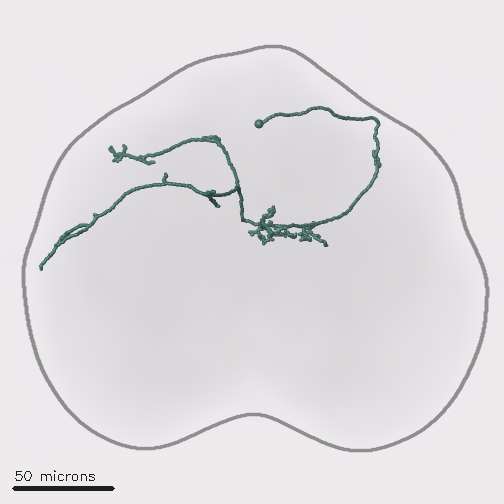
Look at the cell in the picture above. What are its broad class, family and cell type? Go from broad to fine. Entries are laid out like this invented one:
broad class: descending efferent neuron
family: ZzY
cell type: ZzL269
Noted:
broad class: nerve-cord intrinsic neuron
family: hemilineage 18B
cell type: IN18B056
